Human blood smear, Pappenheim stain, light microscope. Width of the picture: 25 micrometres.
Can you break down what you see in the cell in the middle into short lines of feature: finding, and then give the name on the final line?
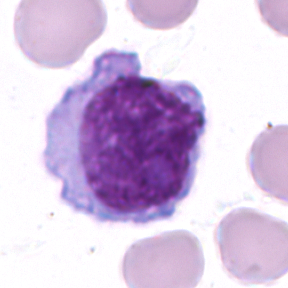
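Border: irregular, wavy and ragged, not a smooth circle
Nuclear shape: roughly rounded, no lobes or segments
Nuclear position: off-centre to the right, leaving the widest cytoplasm on the left
Granules: none distinct in the cytoplasm
Cell type: plasma cell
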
